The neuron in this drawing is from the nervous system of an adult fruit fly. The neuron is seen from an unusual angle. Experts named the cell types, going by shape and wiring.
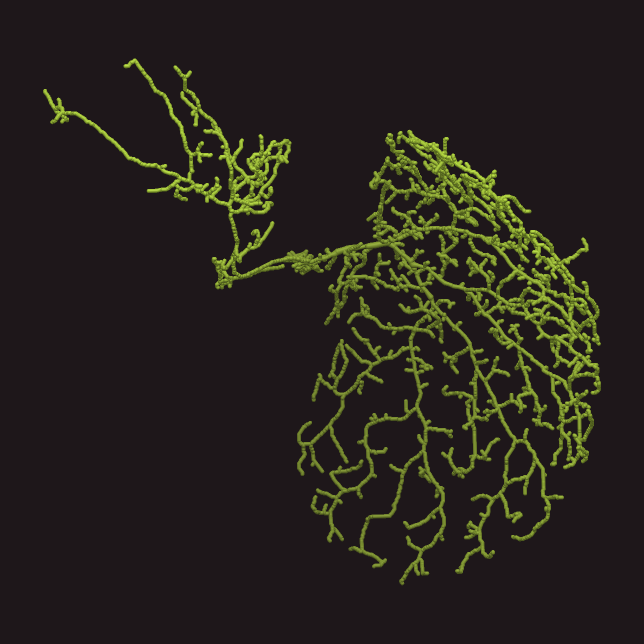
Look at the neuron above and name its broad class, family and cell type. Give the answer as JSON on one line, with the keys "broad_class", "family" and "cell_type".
{"broad_class": "visual projection neuron", "family": "MeVP", "cell_type": "MeVP29"}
